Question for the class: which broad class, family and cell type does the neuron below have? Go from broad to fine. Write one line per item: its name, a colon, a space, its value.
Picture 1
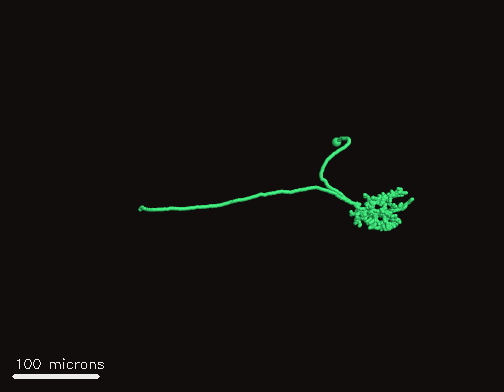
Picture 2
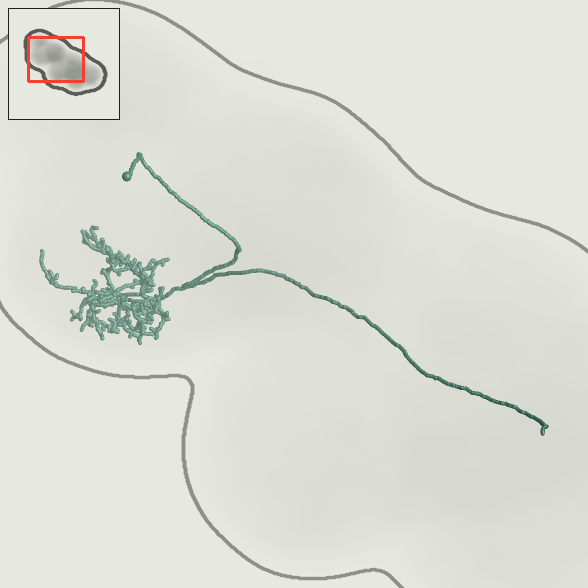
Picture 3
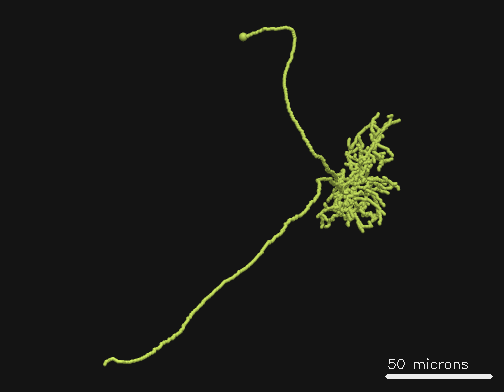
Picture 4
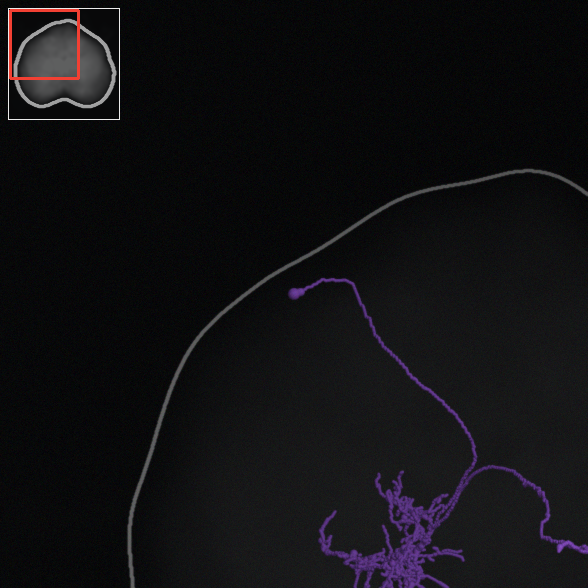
broad class: nerve-cord intrinsic neuron
family: hemilineage 23B
cell type: IN23B057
